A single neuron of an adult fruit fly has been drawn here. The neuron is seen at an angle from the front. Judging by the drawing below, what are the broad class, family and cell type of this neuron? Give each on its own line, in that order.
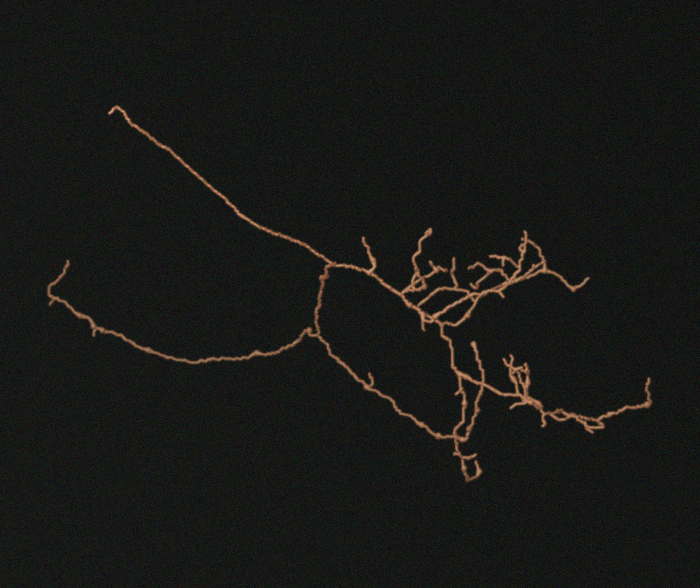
central-brain intrinsic neuron
hemilineage SMPad2
CB1353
